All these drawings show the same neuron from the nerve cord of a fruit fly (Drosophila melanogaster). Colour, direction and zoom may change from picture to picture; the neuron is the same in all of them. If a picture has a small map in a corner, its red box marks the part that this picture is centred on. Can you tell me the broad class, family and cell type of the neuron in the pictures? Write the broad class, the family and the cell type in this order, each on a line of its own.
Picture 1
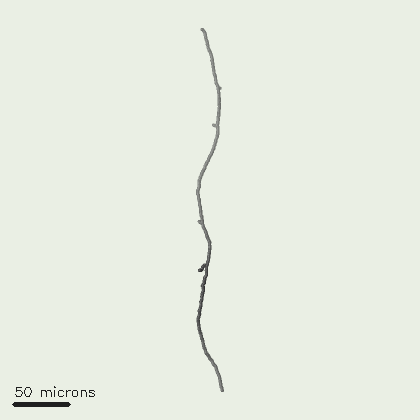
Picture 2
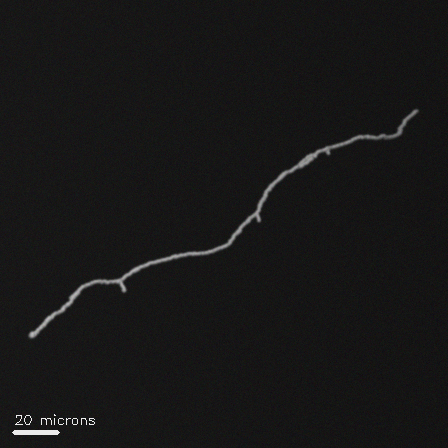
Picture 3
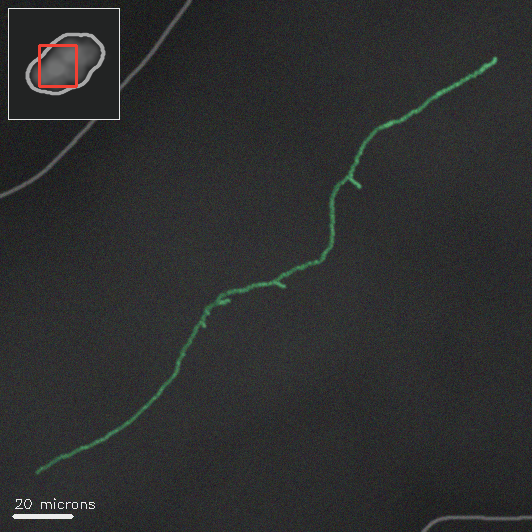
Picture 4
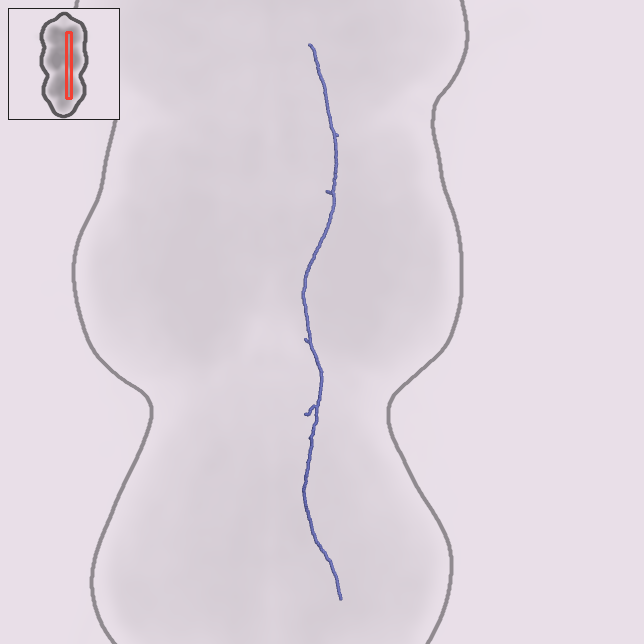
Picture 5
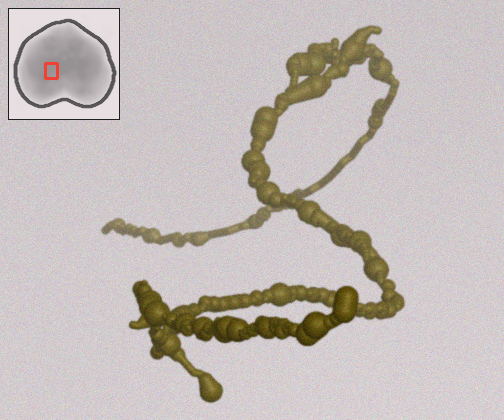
sensory neuron entering the nerve cord
class mechanosensory proprioceptive
SNpp46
